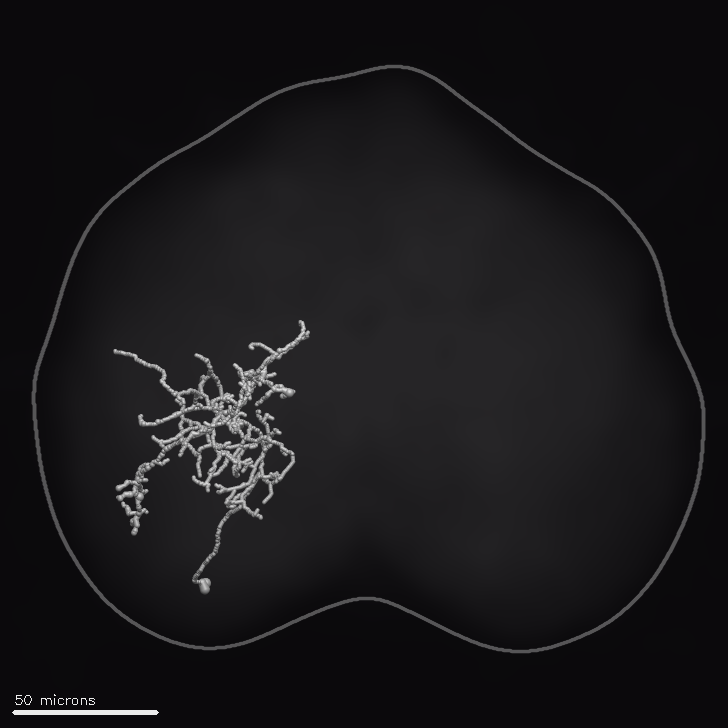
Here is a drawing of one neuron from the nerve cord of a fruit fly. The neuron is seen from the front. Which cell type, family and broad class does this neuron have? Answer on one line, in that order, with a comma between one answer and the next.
IN21A087, hemilineage 21A, nerve-cord intrinsic neuron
